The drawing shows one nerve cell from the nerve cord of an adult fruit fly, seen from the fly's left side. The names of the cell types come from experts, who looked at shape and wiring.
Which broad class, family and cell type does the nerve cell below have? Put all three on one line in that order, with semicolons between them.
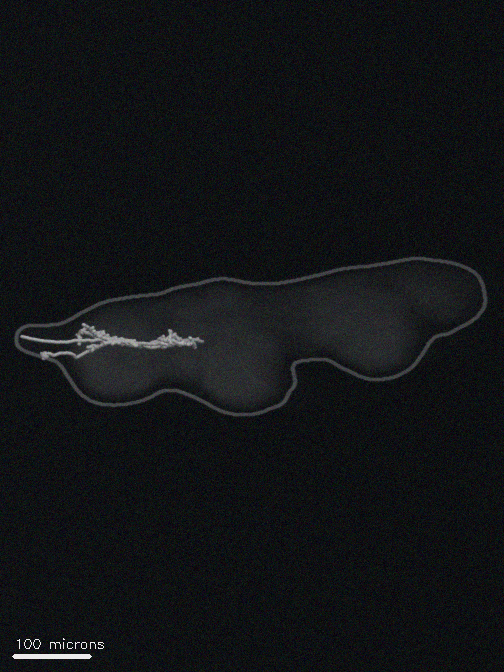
ascending neuron; hemilineage 08B; AN08B096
